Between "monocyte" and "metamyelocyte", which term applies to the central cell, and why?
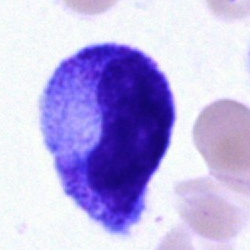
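It's a metamyelocyte. The fine purplish granules along the left and lower edges of its cytoplasm fit that.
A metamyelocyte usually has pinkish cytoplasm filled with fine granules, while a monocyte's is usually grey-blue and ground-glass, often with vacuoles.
The chromatin here is dark and densely stained, with little visible texture.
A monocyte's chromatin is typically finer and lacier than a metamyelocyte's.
The nucleus sits off-centre against the right side, its left border curved inward where a pale zone of cytoplasm presses into it.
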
